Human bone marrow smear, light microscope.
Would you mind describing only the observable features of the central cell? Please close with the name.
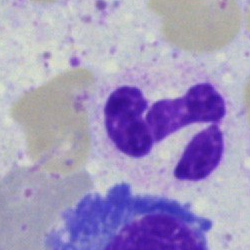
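Quick rundown: the nucleus splits into three lobes, the biggest one over on the left side of the cell. Chromatin's dark purple and dense. The cytoplasm carries fine pink-violet granules. That's a segmented neutrophil.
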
